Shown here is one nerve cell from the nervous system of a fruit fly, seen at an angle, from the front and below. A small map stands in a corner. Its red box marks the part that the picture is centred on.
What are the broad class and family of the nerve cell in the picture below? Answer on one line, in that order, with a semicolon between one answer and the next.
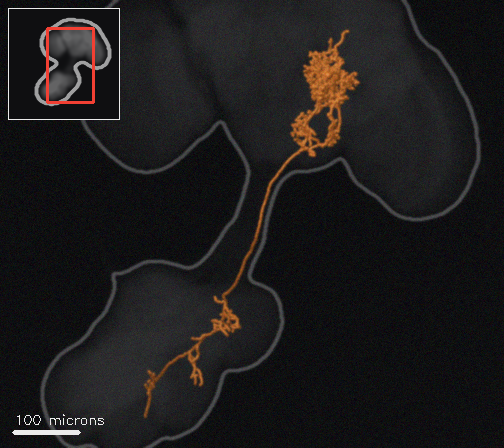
descending neuron; DNbe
